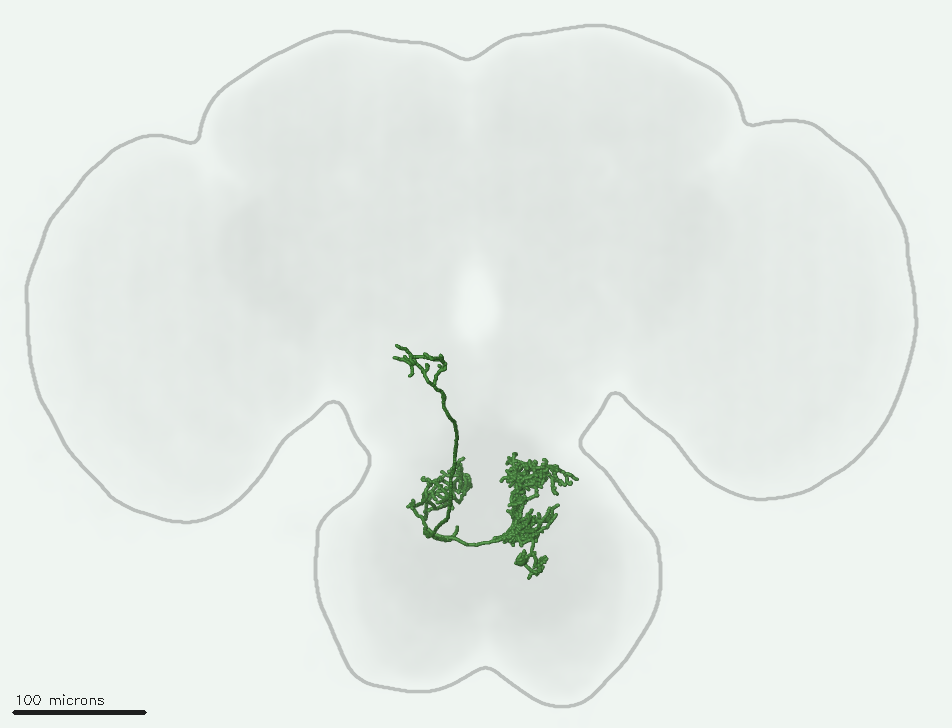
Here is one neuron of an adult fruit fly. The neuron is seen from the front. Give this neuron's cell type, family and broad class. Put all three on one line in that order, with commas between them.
AN18B020, hemilineage 18B, ascending neuron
